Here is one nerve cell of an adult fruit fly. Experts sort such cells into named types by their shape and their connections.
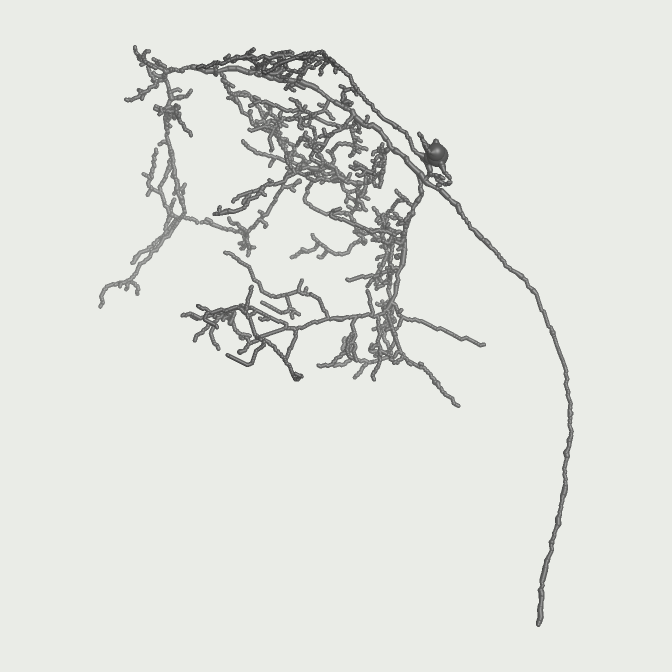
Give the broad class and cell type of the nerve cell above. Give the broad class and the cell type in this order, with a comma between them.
motor neuron of the brain, GNG668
